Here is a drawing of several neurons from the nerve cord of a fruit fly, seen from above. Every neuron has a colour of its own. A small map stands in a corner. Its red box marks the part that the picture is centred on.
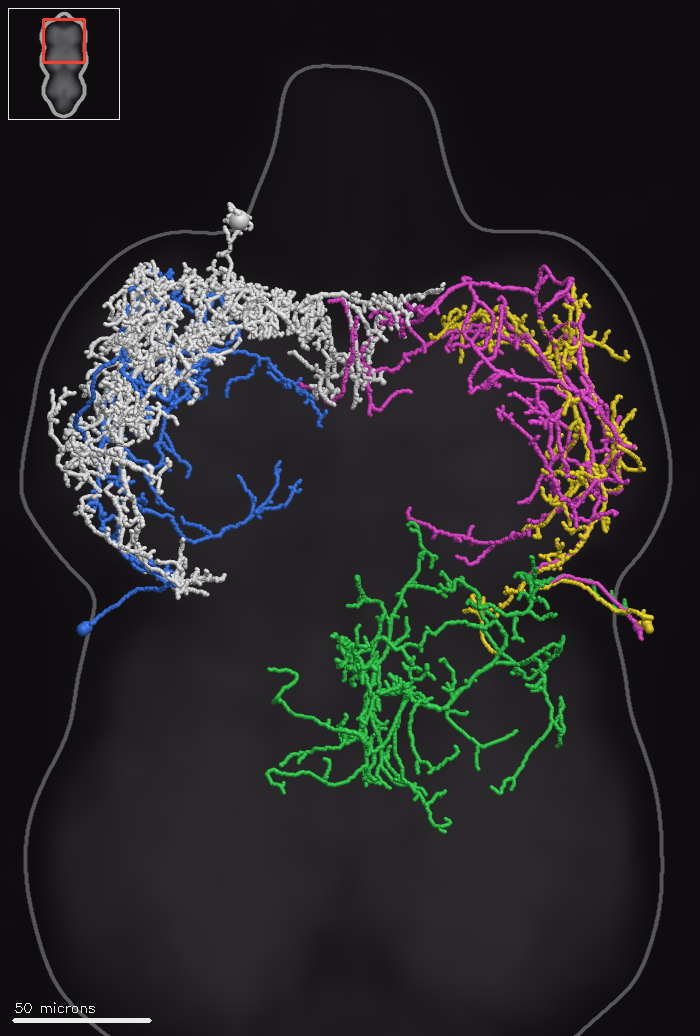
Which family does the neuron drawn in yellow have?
hemilineage 03A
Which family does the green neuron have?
hemilineage 03B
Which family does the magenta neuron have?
hemilineage 03A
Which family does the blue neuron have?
hemilineage 03A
